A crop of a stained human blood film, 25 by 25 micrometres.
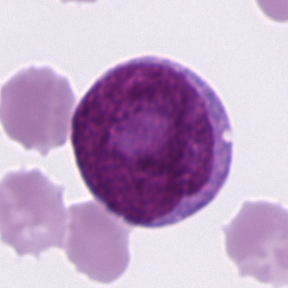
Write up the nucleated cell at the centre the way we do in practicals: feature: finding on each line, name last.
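Outline: round and smooth.
Cell size: about 15 micrometres across.
Nucleus: about 13 micrometres across, sitting off-centre toward the left.
Nuclear share: about 80% of the cell's area.
Nuclear middle: a paler zone lies there.
Cytoplasm: a narrow crescent on the right side.
Name: this is a myeloblast.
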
